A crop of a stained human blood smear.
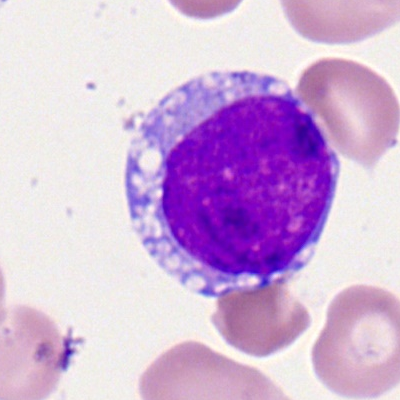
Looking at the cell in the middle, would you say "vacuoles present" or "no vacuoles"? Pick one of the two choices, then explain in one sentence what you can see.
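Vacuoles present. The cytoplasm contains many small, clear, round vacuoles.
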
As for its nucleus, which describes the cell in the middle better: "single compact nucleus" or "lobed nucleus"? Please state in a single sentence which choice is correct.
There is one compact round, oval or kidney-shaped nucleus in this cell.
